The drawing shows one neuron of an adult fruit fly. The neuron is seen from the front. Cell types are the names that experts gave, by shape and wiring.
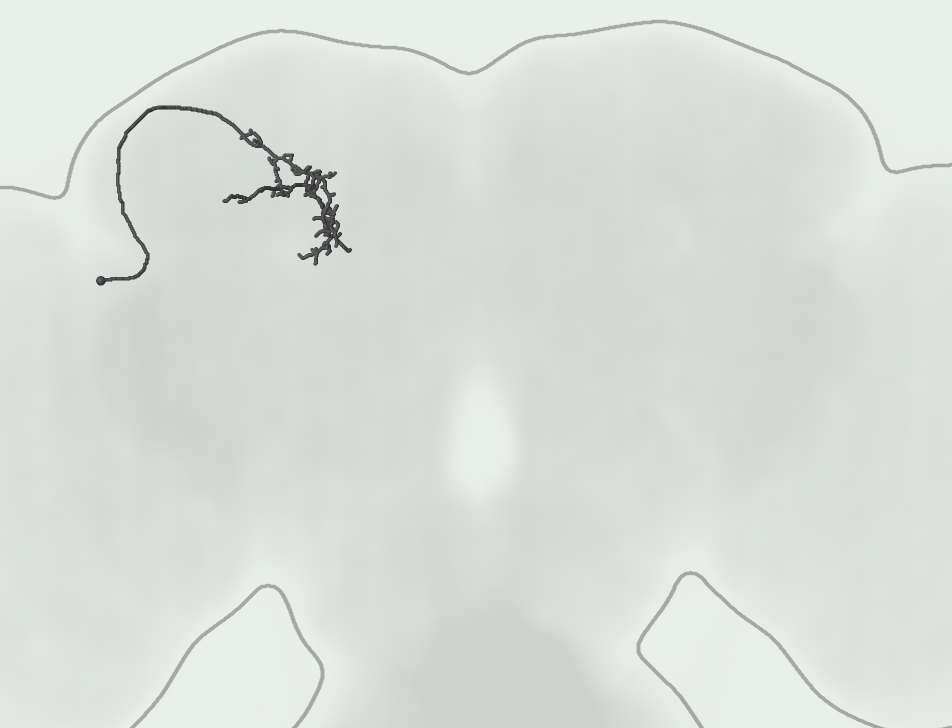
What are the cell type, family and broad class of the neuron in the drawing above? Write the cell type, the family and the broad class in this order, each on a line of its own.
CL016
hemilineage SLPav2
central-brain intrinsic neuron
